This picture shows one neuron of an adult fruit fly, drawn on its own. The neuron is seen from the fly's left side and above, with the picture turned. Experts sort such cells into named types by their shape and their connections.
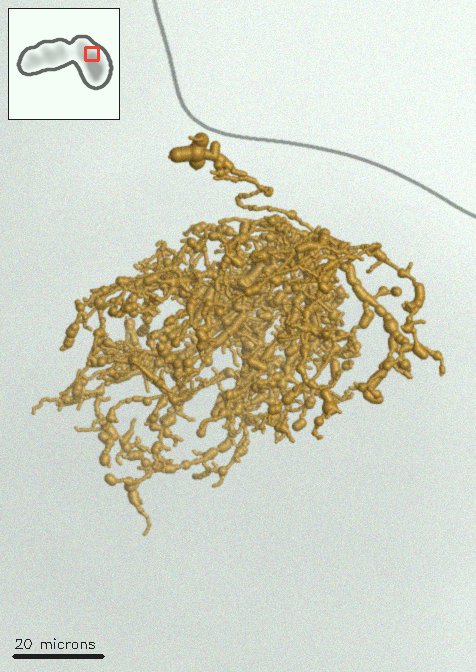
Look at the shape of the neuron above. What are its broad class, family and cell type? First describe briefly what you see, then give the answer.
Its cell body lies at the top of the picture. From left to right in the picture it spans about 95 microns. More than a hundred branch ends can be seen. Its broad class is central-brain intrinsic neuron. The family is hemilineage WEDa1. It is of cell type SAD112_b.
